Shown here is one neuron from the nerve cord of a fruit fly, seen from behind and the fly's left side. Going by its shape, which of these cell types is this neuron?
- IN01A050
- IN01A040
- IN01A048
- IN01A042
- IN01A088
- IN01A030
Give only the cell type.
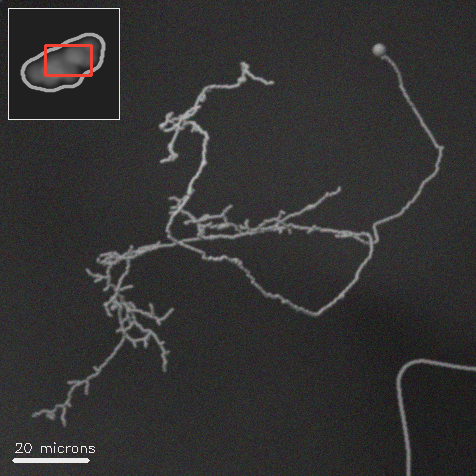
IN01A088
